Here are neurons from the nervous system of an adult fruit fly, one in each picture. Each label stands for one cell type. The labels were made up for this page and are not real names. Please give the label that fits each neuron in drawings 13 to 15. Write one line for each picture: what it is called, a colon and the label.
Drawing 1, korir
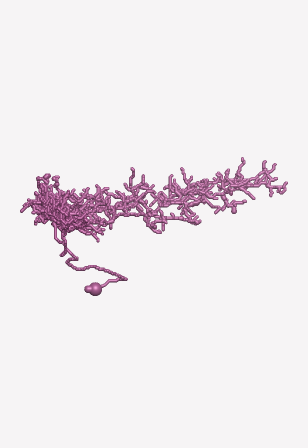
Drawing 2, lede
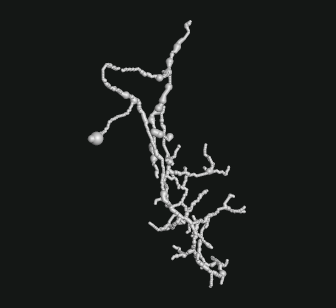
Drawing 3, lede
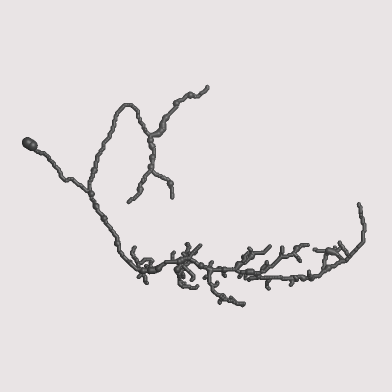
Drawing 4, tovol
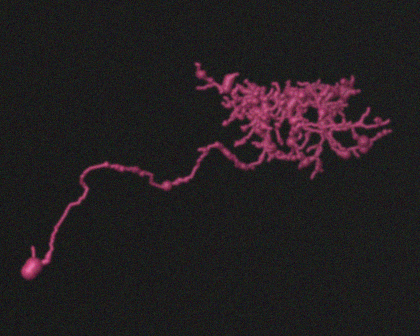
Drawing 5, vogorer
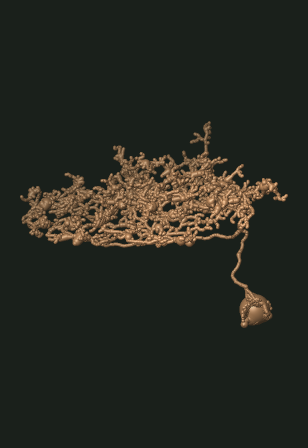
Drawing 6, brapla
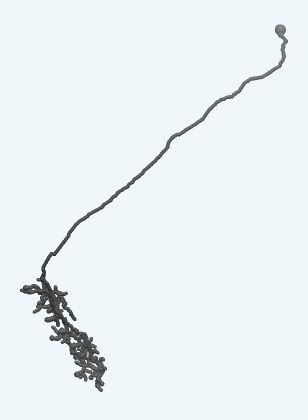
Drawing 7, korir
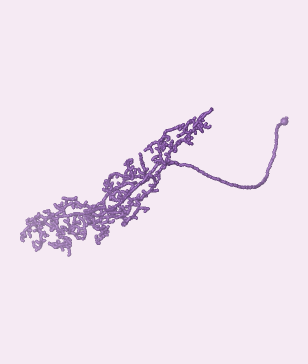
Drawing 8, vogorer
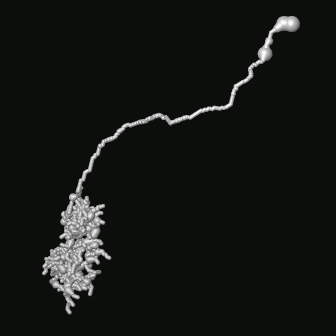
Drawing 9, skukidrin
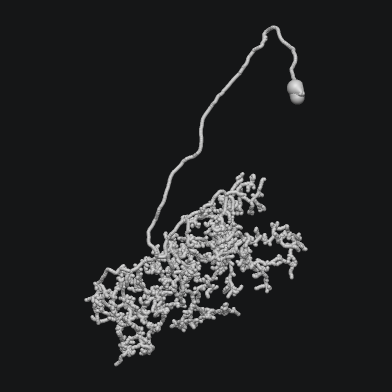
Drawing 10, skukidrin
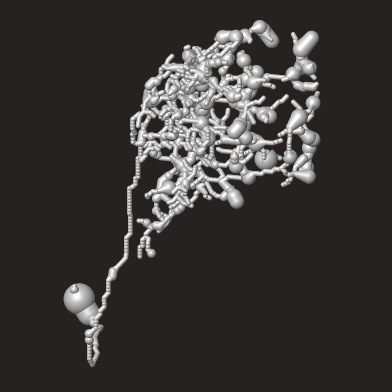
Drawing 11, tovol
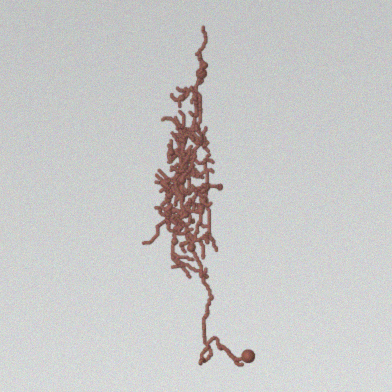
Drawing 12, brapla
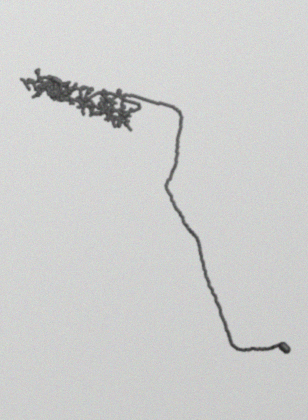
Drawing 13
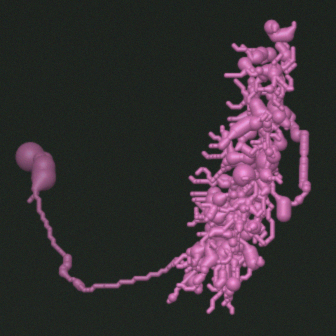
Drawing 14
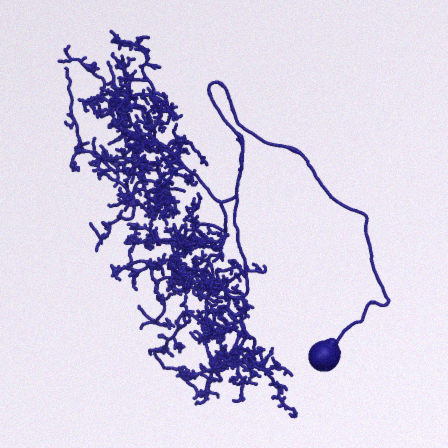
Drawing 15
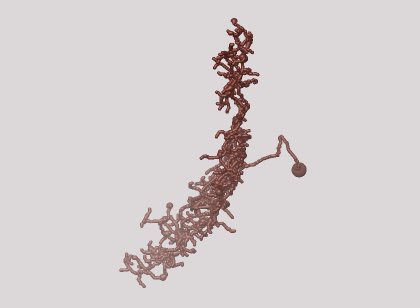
13: vogorer
14: skukidrin
15: korir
